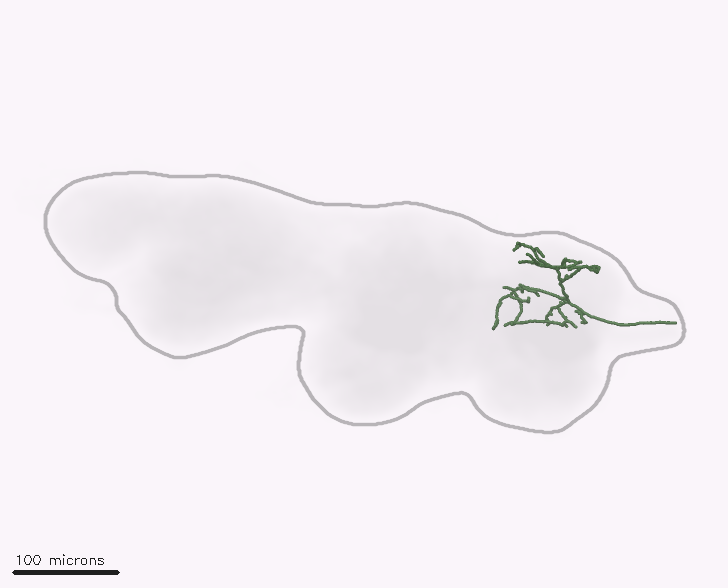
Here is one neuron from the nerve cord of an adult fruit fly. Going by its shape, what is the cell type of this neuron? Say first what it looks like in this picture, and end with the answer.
The drawing shows no cell body. From left to right in the picture it spans about 180 microns. Its broad class is descending neuron. Its cell type is DNg78.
